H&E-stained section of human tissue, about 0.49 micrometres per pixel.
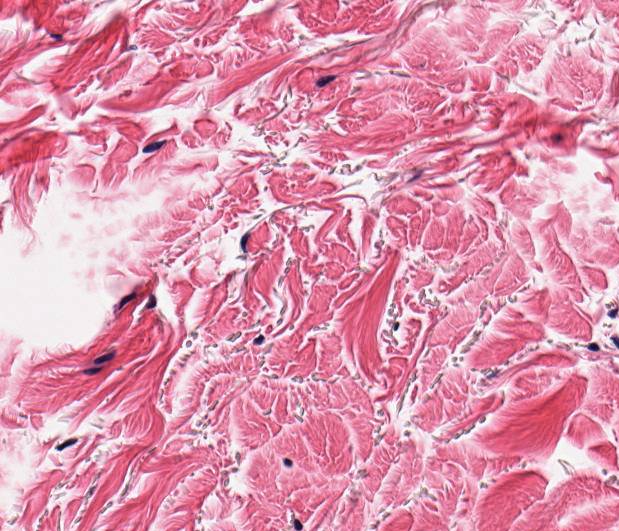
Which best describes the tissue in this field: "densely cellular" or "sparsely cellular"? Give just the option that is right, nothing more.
Sparsely cellular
